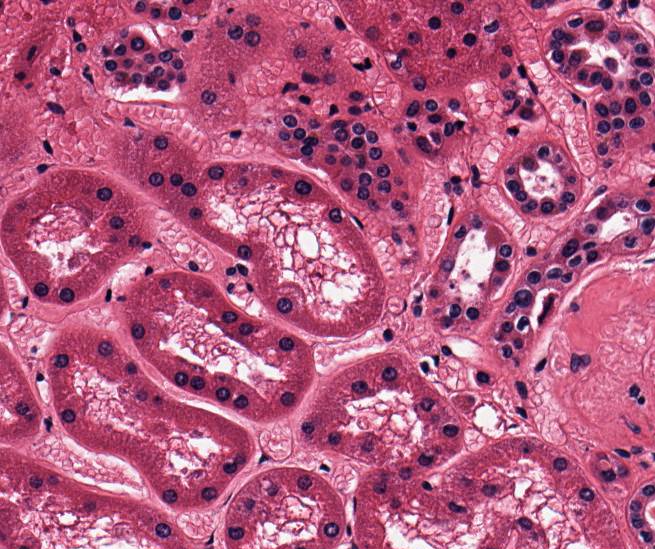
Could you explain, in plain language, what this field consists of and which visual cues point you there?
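What you're seeing is mostly cortical labyrinth of the kidney. See how tubules cut in cross and oblique section pack the field, with very little tissue between.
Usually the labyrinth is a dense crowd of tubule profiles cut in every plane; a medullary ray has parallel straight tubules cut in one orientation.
The large tubules at left and lower left are lined by tall cells with deeply eosinophilic, granular cytoplasm.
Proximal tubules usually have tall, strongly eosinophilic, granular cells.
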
